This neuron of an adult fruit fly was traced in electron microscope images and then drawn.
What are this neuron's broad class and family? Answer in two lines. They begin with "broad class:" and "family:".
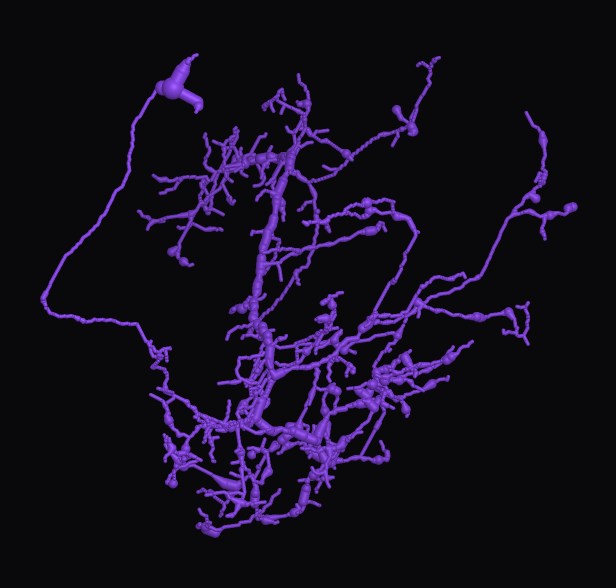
broad class: nerve-cord intrinsic neuron
family: hemilineage 13A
